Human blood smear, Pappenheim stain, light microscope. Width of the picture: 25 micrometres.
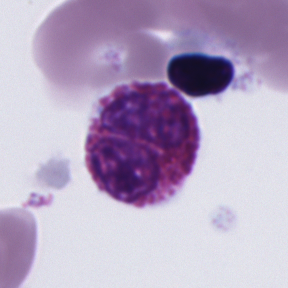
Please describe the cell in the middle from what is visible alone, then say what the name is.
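Nucleus: two lobes, one above the other, with a thin line between them. It fills most of the cell, so the cytoplasm is left as only a narrow rim. That cytoplasm is crowded with small reddish-purple granules, and more granules lie scattered over the nucleus. The cell is an eosinophil.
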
